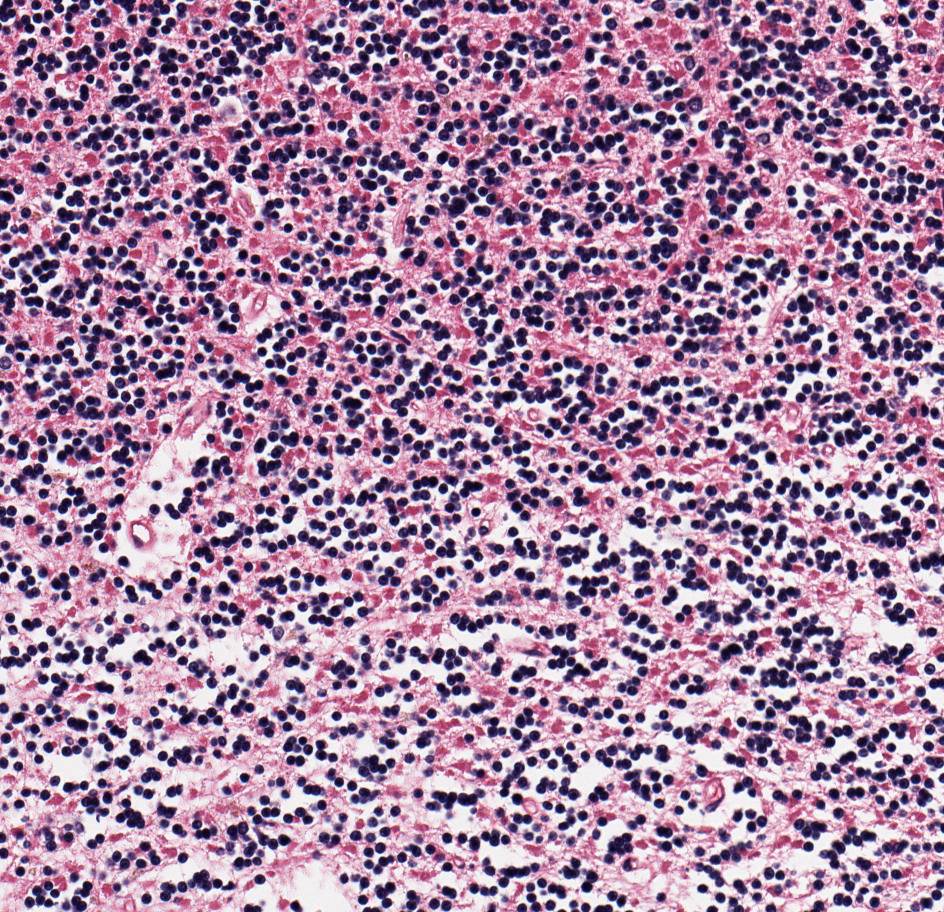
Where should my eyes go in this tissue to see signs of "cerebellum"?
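This is cerebellum. In the picture, small round nuclei are packed densely across the whole field, and they form no glands, follicles or other separate units. Each nucleus is small, round, uniform and dark, with hardly any cytoplasm showing around it. Between them runs a finely fibrillary pink background, gathering here and there into small pink islands free of nuclei. A few small capillaries with thin pink walls are scattered about, one at the left middle. What doesn't match is the larger layout.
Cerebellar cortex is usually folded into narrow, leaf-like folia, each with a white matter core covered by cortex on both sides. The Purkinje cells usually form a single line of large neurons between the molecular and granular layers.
Here the small nuclei fill the entire field, so none of that is in view.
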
